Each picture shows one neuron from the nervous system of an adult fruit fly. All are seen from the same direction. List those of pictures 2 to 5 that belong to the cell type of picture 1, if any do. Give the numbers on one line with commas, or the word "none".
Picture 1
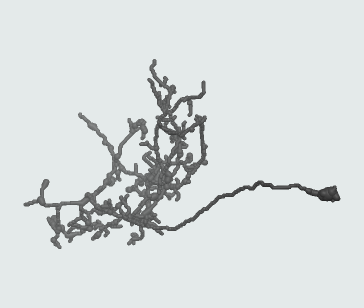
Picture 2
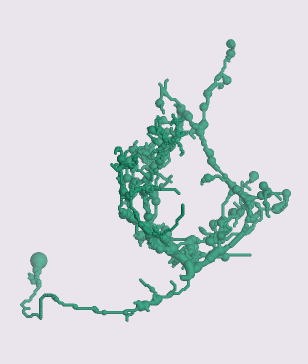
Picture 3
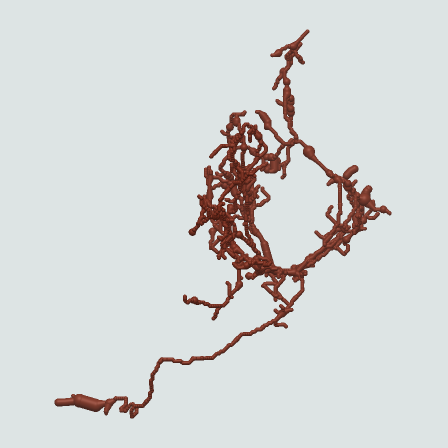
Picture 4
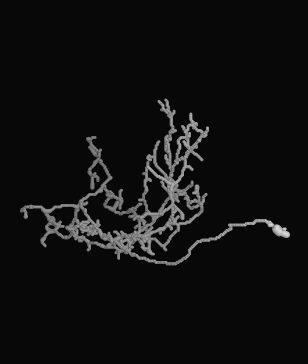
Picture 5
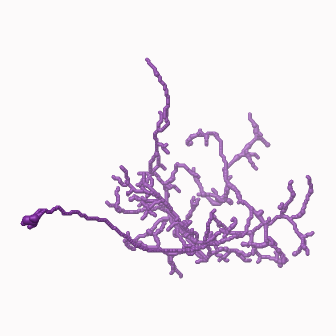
4, 5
